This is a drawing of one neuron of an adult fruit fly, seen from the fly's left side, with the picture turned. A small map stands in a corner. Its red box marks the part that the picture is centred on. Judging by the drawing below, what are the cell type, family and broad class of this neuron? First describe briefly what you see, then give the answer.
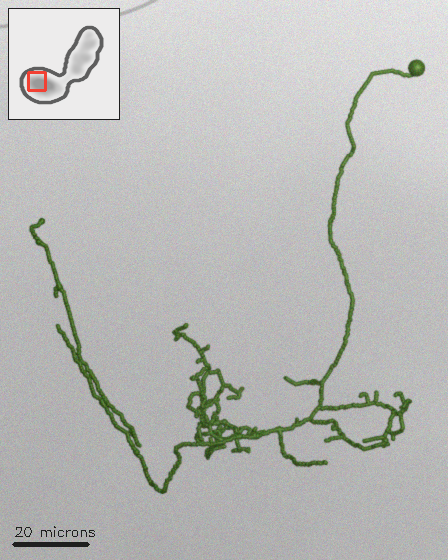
Its cell body lies at the upper right of the picture. By the scale bar it is about 120 microns tall in this view. The cell type is FS3. Its family is FS. It is a central-brain intrinsic neuron.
